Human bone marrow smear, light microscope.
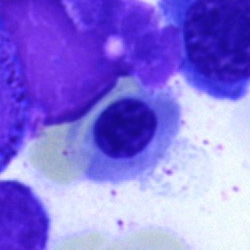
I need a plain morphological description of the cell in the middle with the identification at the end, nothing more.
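Off-centre, toward the upper part of the cell, lies the nucleus. Its chromatin is dense and dark purple. The cytoplasm is pale greyish-blue and shows no granules. It is an erythroblast.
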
